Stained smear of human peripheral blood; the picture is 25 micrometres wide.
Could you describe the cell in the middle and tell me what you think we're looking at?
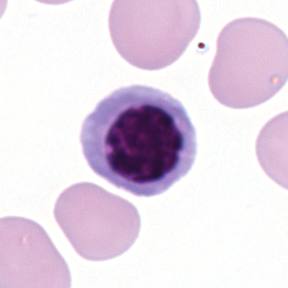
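Hmm, the nucleus sits off-centre to the right, which leaves a wider band of cytoplasm on the left. I can't make out a nucleolus in it. The cytoplasm looks pale blue, and I see no vacuoles. This is a normoblast.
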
